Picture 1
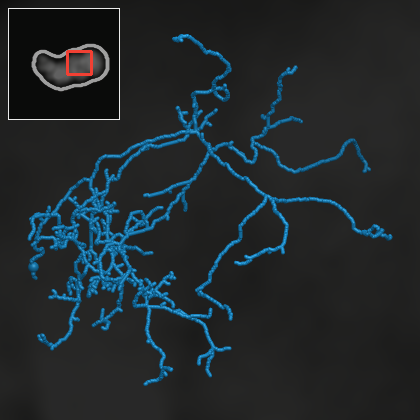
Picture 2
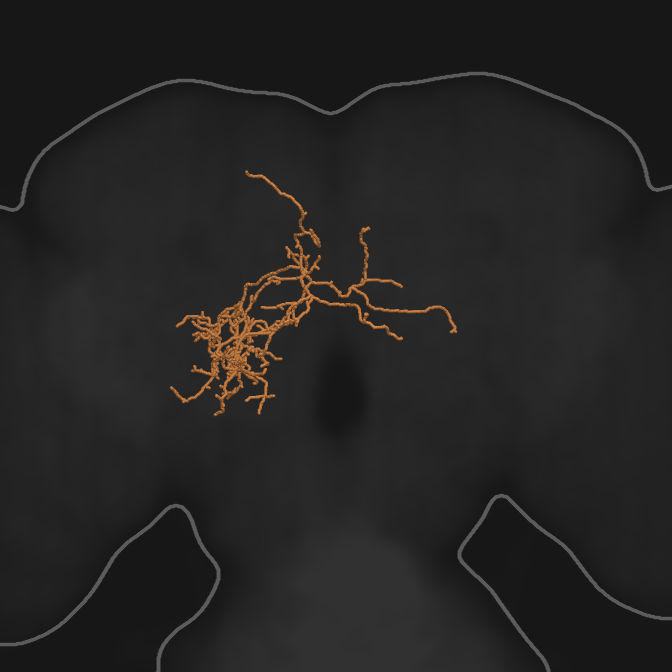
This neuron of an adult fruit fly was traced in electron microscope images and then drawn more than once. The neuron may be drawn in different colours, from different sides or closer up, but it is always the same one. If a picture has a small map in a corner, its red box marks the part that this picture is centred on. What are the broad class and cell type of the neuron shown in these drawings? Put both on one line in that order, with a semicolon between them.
central-brain intrinsic neuron; PS240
